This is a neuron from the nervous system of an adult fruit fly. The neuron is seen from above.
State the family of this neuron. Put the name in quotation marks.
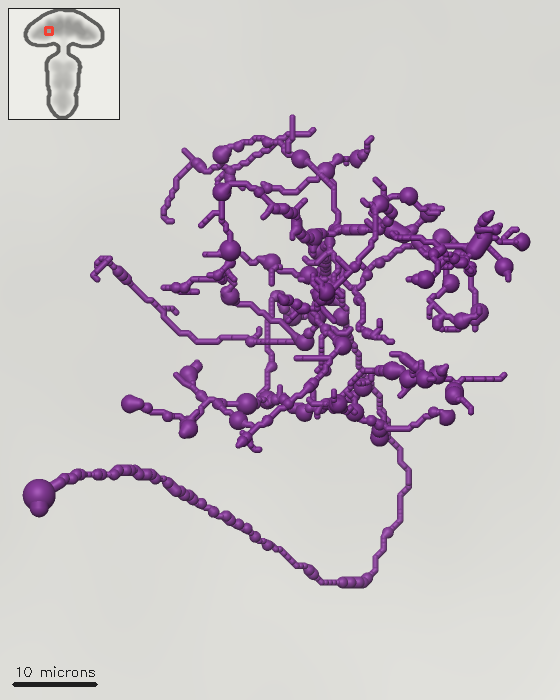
"hemilineage VPNp&v1_posterior"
